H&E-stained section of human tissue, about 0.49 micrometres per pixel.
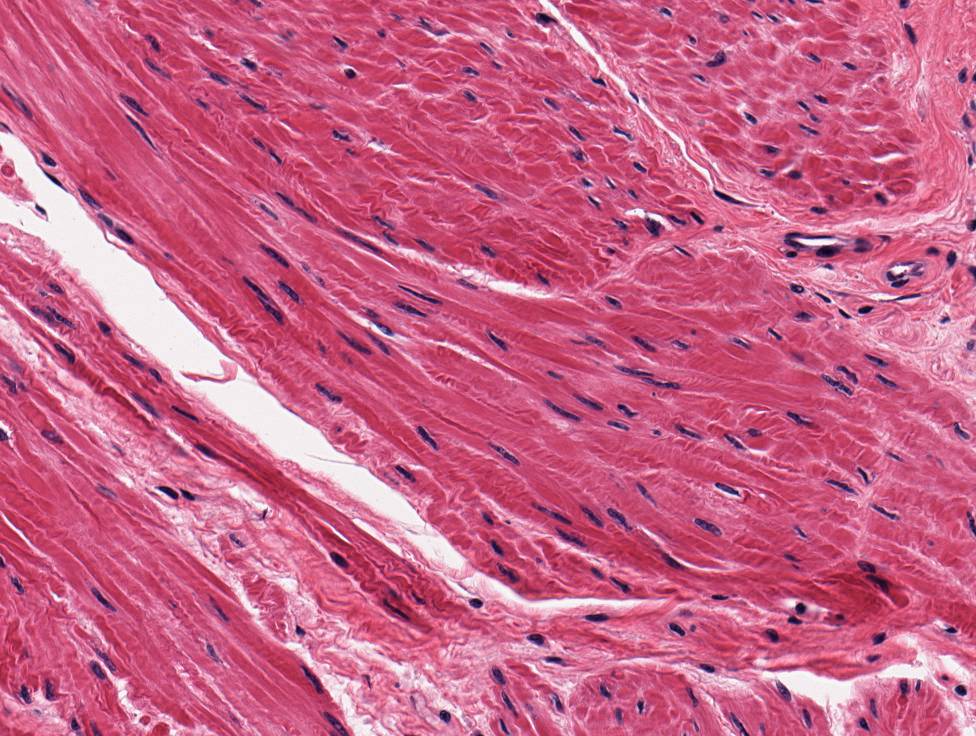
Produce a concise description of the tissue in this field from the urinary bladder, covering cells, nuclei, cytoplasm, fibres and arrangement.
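Eosin-pink muscle fibres in parallel bundles fill most of the field, running diagonally from upper left to lower right. Elongated dark blue nuclei lie lengthwise within them. At upper right, fibres cut across or obliquely give short rounded profiles with shorter nuclei.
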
